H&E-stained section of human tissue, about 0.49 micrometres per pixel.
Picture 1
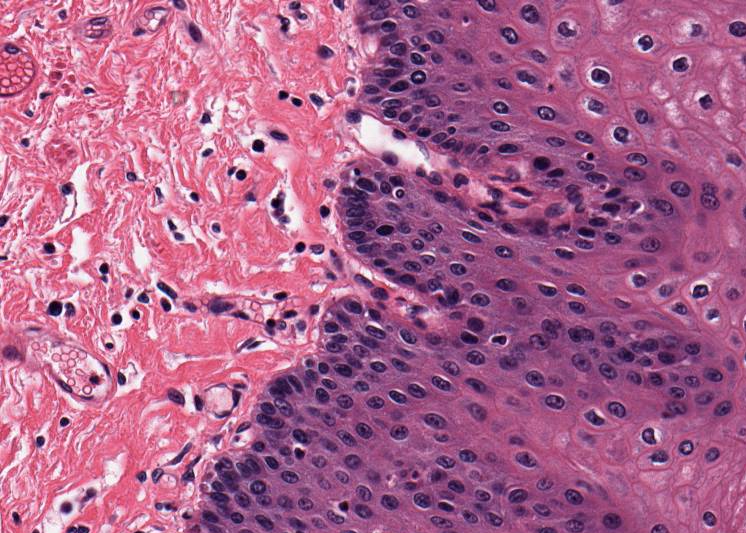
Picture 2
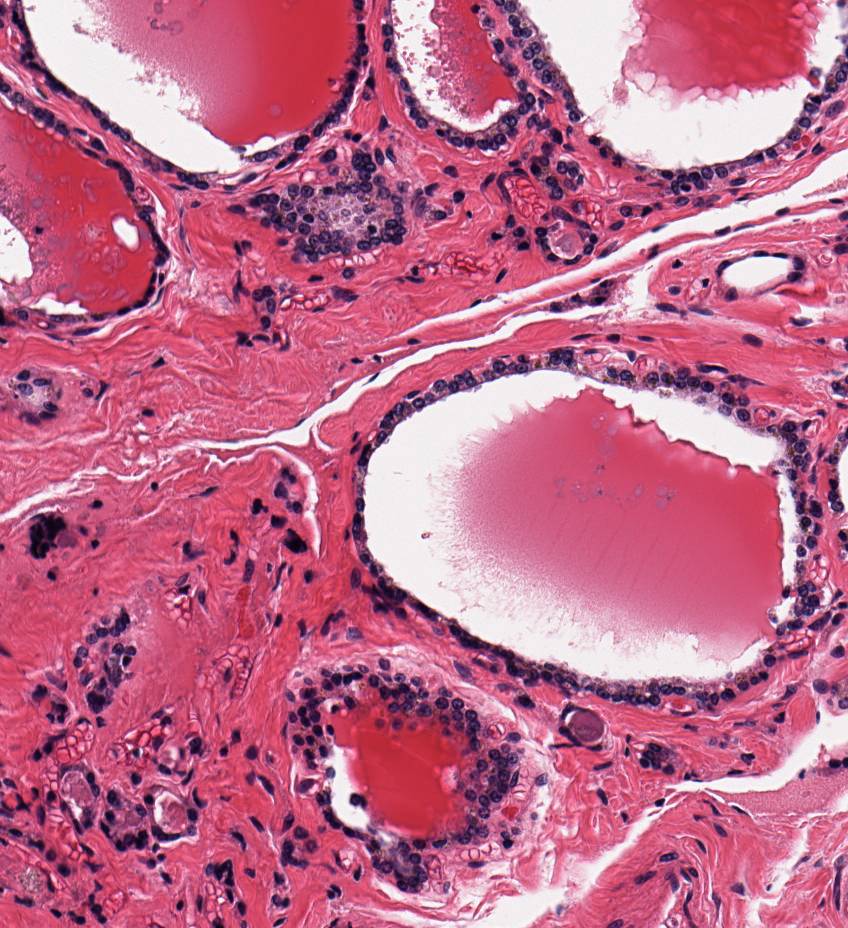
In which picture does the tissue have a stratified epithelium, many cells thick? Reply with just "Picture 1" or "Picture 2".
Picture 1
